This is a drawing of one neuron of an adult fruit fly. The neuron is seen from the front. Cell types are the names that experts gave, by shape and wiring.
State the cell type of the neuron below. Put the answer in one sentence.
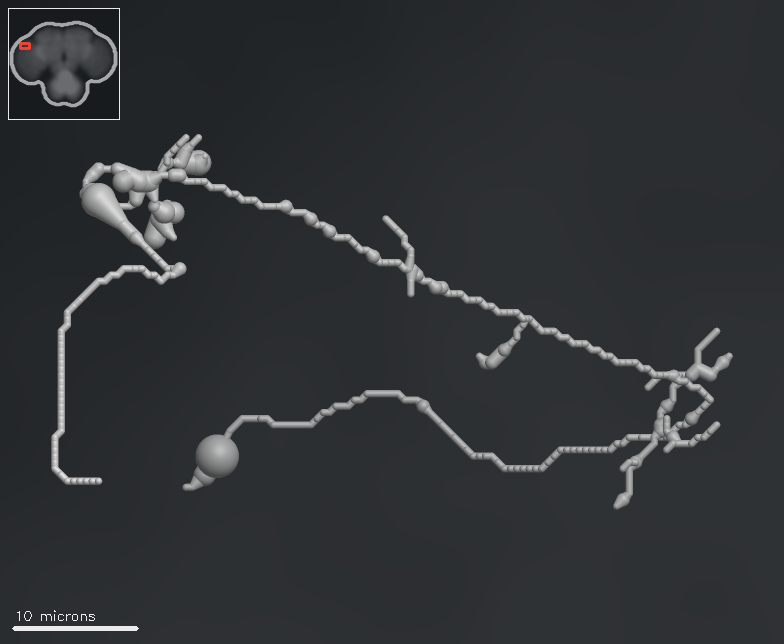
The cell type is C2.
